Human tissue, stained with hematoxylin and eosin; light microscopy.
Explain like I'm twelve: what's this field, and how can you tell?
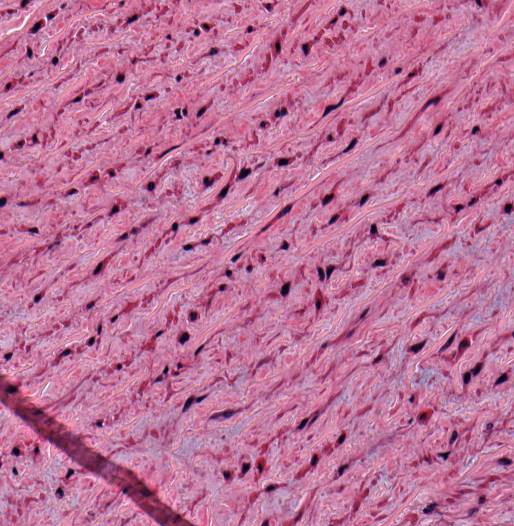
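Answer: tunica media of an artery. The pink collagen bundles are wavy rather than straight and run diagonally, rising from lower left to upper right.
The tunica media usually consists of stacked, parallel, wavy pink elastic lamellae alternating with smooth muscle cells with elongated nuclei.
The nuclei are small, dark and spindle-shaped to oval, lying singly and scattered fairly evenly.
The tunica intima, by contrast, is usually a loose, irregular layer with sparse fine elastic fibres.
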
